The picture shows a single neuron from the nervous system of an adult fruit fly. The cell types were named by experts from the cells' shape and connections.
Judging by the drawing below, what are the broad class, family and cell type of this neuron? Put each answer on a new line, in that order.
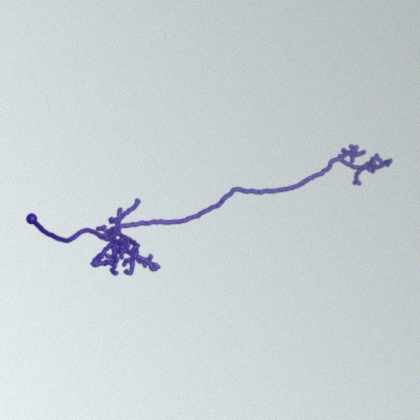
central-brain intrinsic neuron
hemilineage LHl4_posterior
PLP108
